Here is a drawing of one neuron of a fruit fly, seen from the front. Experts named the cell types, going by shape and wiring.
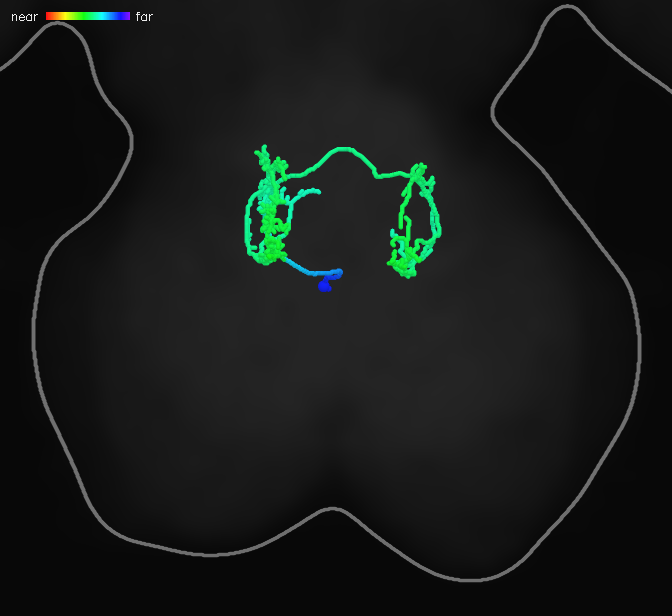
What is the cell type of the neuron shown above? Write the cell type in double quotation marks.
"IN06A051"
